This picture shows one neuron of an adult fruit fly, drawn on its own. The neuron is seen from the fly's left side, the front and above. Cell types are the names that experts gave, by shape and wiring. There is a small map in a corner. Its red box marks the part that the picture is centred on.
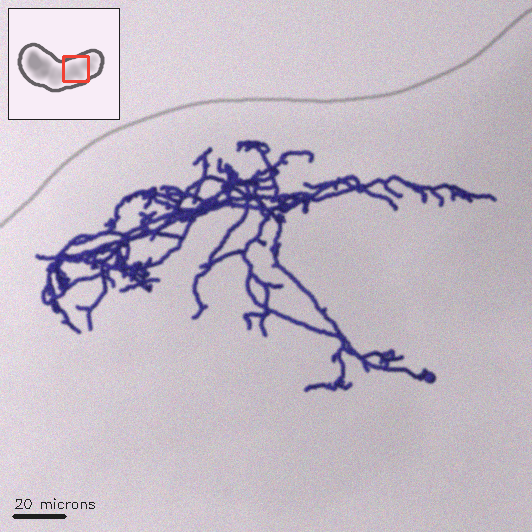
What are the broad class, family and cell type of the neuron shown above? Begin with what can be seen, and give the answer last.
The cell body is at the lower right of the picture. From left to right in the picture it spans about 180 microns. Dozens of branch ends can be seen. It is a nerve-cord intrinsic neuron. Its family is hemilineage 06A. The cell type is IN06A037.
